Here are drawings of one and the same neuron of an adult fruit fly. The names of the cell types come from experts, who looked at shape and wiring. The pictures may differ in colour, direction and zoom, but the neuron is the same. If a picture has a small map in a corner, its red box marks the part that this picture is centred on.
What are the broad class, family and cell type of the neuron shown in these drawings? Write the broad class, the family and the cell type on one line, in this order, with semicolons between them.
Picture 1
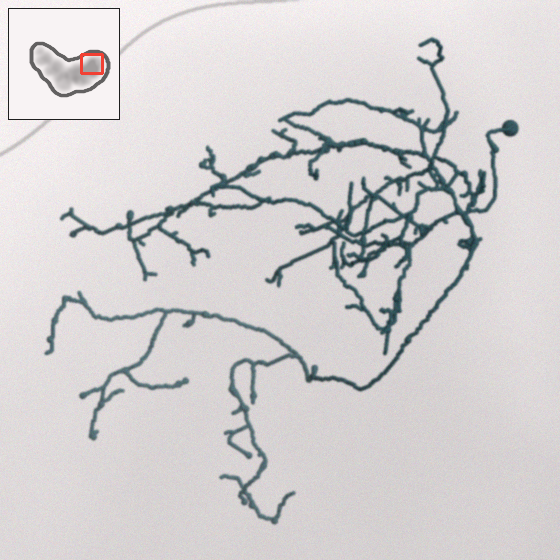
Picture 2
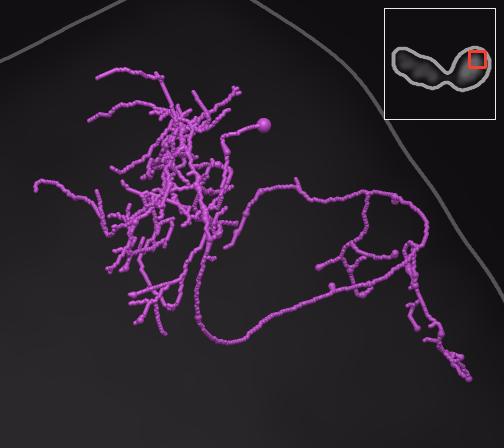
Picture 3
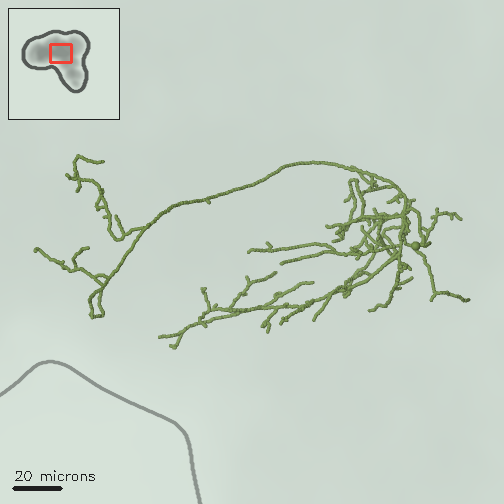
central-brain intrinsic neuron; hemilineage LHl2_dorsal; CB2667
